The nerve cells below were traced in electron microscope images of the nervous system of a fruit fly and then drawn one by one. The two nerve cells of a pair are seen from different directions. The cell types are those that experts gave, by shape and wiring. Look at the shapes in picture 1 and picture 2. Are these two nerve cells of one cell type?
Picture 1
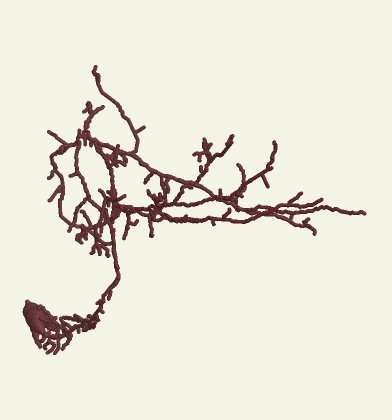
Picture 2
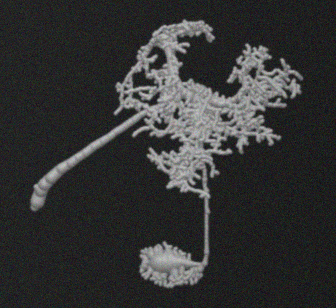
no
